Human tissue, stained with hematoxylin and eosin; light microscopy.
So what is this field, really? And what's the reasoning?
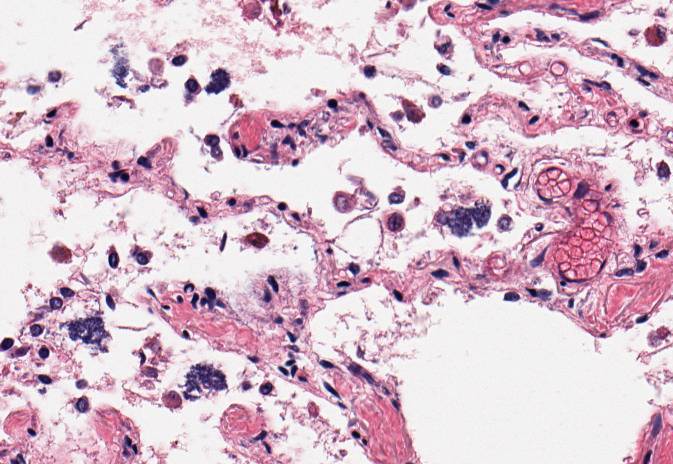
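Alveolus. Decisive: thin, branching pink septa form a loose network around wide empty spaces across the field.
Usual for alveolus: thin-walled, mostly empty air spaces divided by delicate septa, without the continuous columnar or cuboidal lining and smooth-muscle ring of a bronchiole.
Loose rounded cells with pink cytoplasm lie in the spaces, some with brown pigment.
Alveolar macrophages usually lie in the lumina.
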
